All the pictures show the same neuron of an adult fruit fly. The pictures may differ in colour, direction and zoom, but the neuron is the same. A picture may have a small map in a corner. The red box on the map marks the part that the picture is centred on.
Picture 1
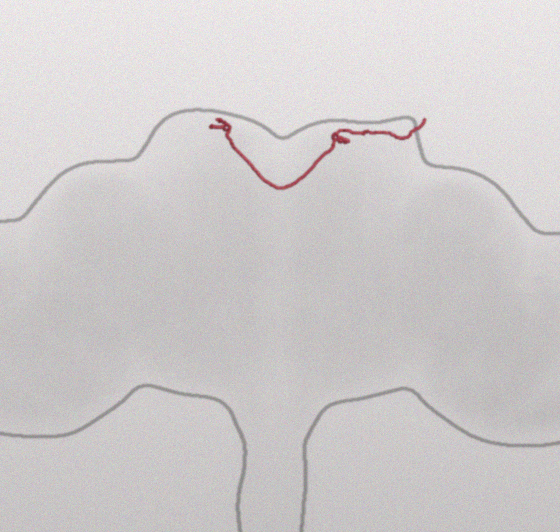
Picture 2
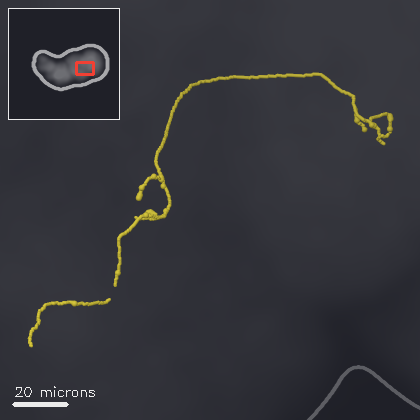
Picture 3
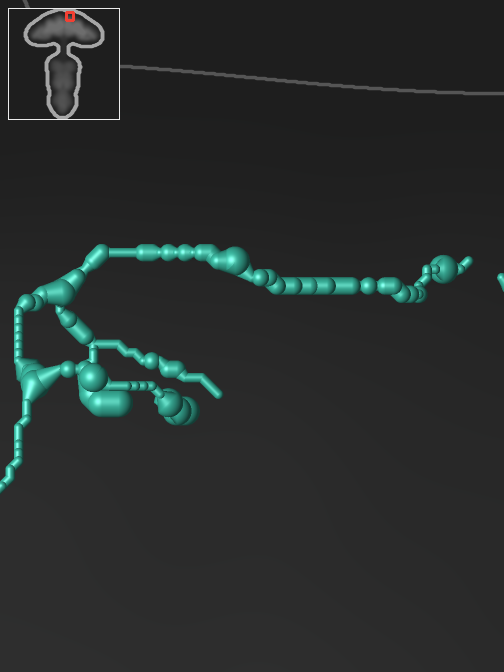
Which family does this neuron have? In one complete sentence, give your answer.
This neuron is grouped into family class olfactory.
